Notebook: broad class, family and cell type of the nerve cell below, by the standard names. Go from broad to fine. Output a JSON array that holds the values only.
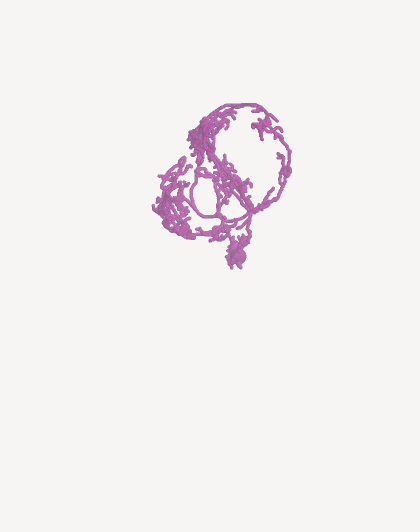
["efferent neuron of the nerve cord", "hemilineage 00B", "EN00B013"]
